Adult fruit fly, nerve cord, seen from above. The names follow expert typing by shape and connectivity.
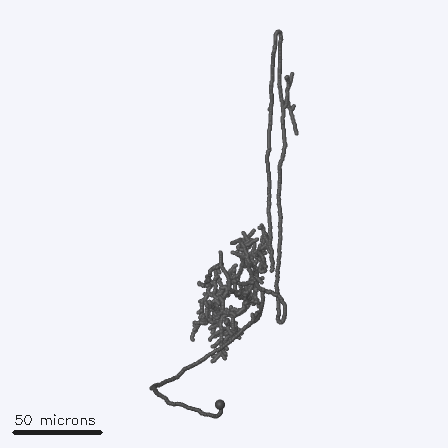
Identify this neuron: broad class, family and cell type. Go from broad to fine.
nerve-cord intrinsic neuron; hemilineage 23B; IN23B089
